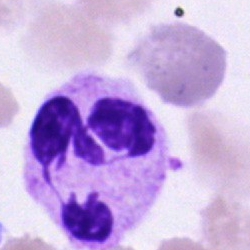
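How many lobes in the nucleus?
Three, separate.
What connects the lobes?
Thin strands of nuclear material.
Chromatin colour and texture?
Dark purple, coarsely clumped.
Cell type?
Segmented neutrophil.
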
